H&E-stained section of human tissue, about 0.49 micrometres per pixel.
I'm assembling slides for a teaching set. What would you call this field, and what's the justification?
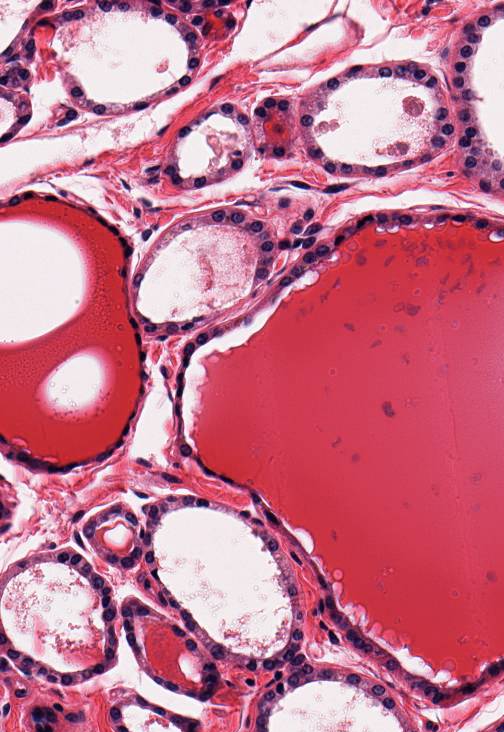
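Each closed, rounded unit here is a thyroid follicle, and sizes vary widely. One row of flattened to low cuboidal cells with small, round, dark nuclei lines each. Dense, homogeneous, deep red colloid fills the large follicles at right and left.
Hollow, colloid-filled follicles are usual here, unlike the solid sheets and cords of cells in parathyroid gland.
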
